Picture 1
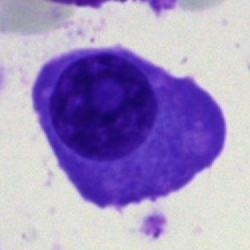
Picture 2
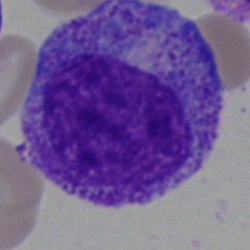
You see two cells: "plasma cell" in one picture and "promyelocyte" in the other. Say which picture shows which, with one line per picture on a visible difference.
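The cell in picture 1 is a plasma cell. No distinct granules are seen in the cytoplasm.
The cell in picture 2 is a promyelocyte. Numerous purple granules are scattered throughout the cytoplasm.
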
